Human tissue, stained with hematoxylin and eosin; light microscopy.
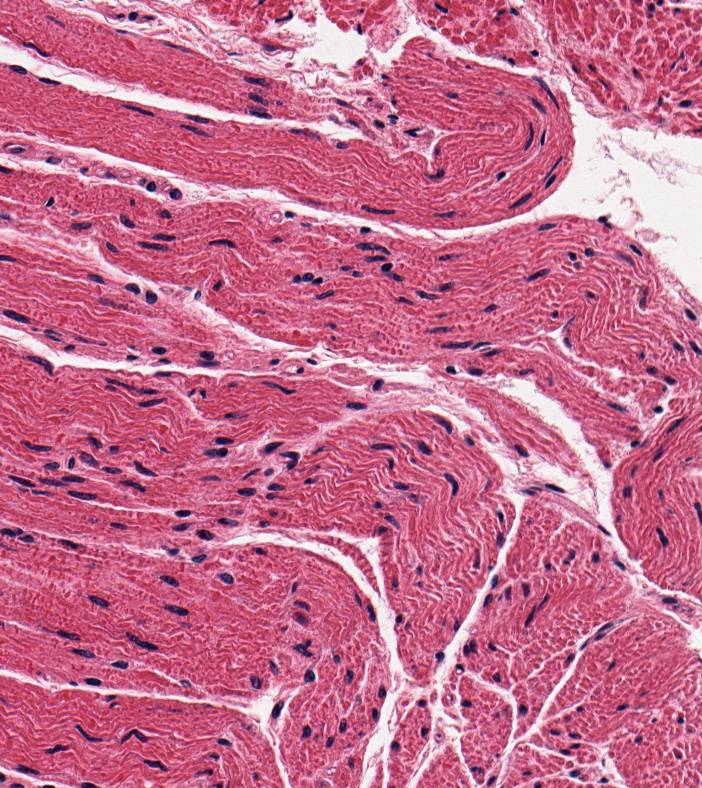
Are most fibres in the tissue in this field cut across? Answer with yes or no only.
No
